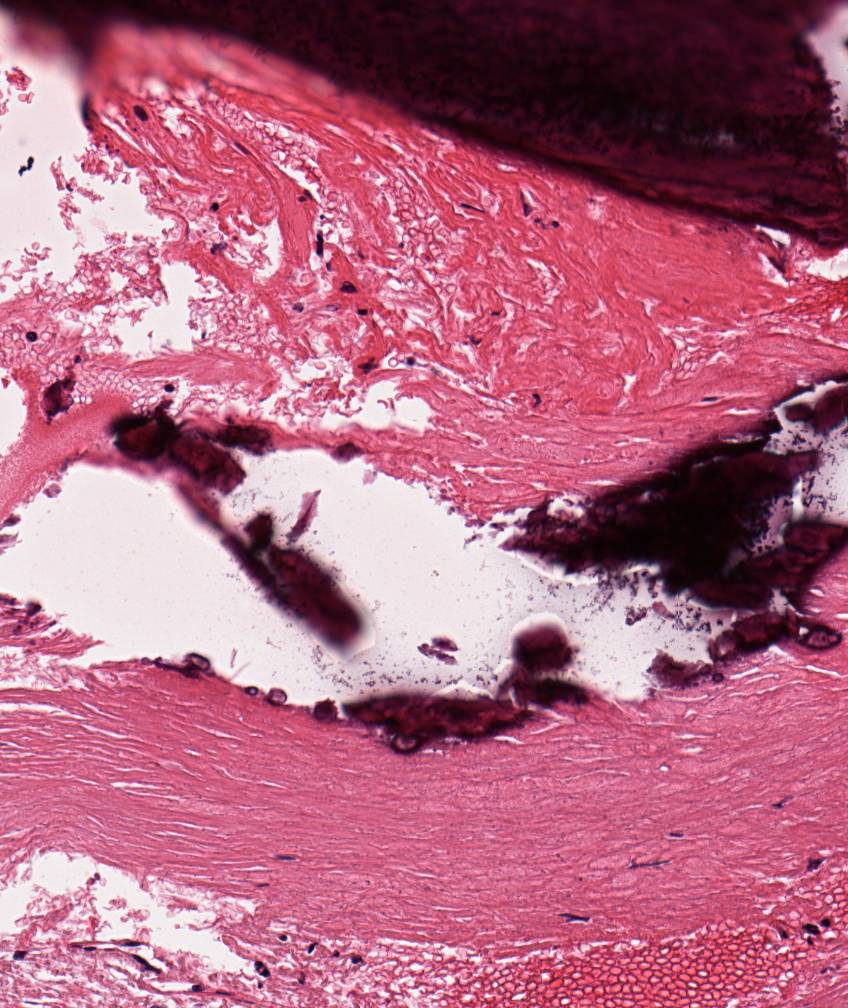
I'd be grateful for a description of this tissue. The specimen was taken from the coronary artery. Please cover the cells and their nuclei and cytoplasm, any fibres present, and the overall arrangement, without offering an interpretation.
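A pale, largely empty cleft crosses the middle, between two bands of pink fibrous tissue. Below it, the eosinophilic fibres run roughly horizontally in long parallel wavy lines. I see only a few small dark nuclei, scattered singly. The empty space has no epithelial lining.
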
